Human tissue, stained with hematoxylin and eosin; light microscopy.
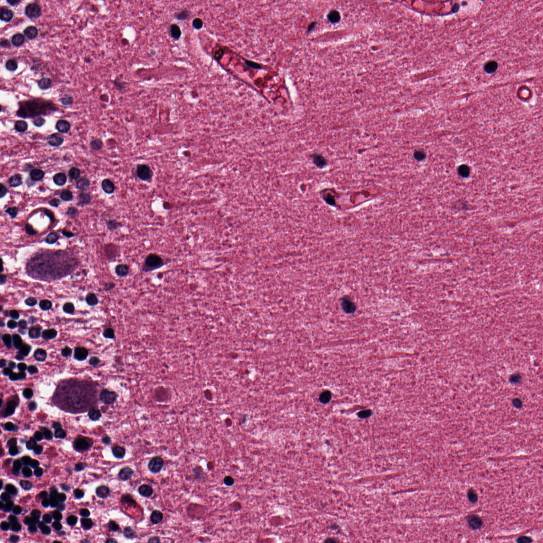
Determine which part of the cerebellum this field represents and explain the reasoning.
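You're looking at the molecular layer: the pale pink, finely fibrillary layer filling most of the field. Notice how few nuclei it holds, just sparse, scattered small dark ones.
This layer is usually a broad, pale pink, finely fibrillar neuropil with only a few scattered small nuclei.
Along the left edge runs a dense band of small, round, dark nuclei with scant cytoplasm. At its border with the pale layer sit large neuron cell bodies with abundant purple cytoplasm.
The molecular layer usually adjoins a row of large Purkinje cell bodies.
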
